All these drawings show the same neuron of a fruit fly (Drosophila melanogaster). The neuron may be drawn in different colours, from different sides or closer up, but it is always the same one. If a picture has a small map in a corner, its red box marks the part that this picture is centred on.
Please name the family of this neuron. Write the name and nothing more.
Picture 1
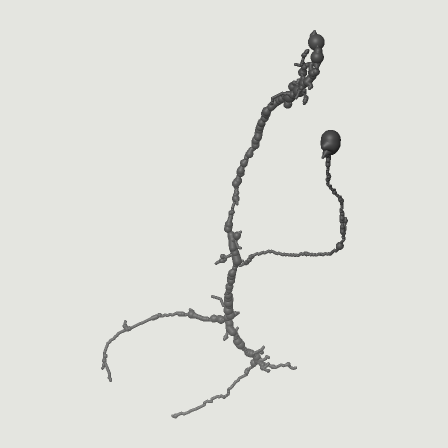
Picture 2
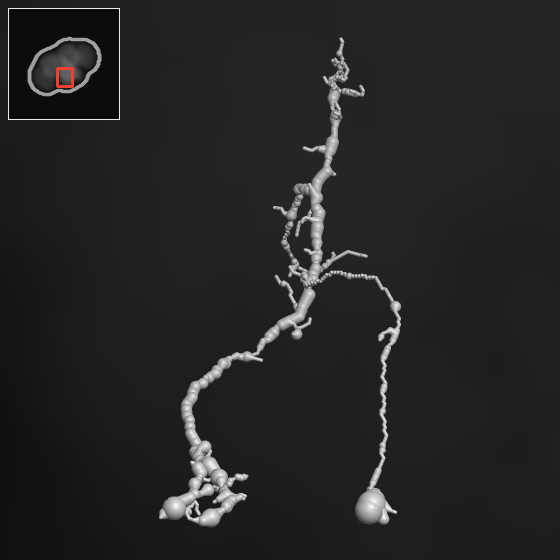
hemilineage 21A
